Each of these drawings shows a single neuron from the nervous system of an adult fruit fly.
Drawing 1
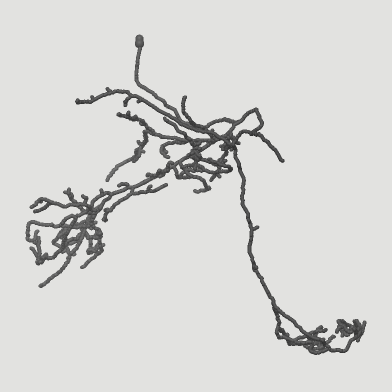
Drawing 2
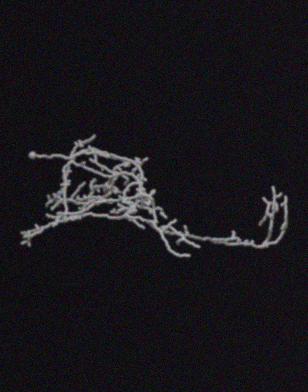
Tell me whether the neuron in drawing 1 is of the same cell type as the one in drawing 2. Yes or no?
yes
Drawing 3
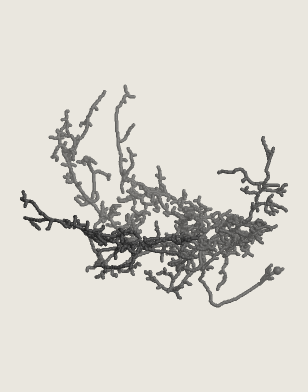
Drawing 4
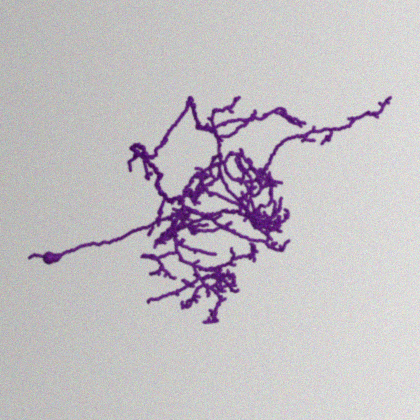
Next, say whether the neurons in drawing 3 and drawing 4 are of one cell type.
no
